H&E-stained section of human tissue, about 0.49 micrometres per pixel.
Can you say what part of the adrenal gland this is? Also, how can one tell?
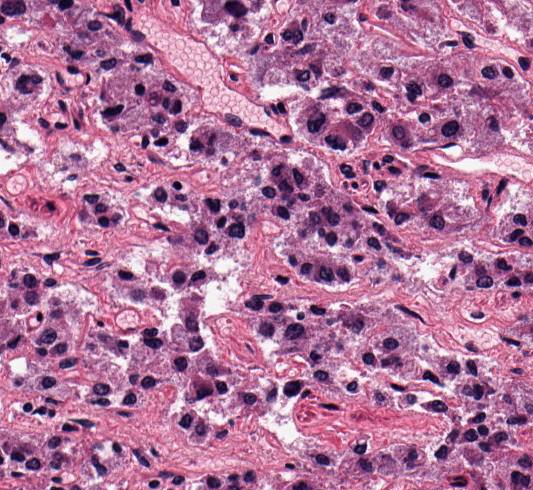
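The field shows the medulla. Large polygonal cells form solid nests and cords separated by thin fibrous strands, with pink collagen strands winding between groups throughout. Cytoplasm is abundant, granular and purplish-pink; nuclei are round to oval, dark, and clearly vary in size.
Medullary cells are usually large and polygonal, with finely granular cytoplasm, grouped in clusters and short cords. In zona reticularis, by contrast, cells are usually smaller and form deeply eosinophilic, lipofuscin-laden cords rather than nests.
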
